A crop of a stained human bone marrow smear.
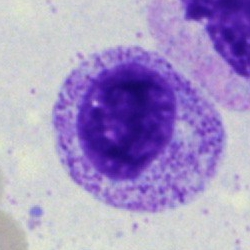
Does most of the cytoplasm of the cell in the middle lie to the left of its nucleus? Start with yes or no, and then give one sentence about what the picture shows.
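No. The nucleus lies off-centre, toward the upper left of the cell.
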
